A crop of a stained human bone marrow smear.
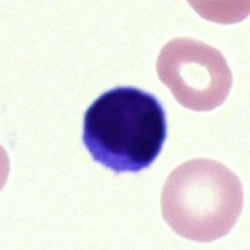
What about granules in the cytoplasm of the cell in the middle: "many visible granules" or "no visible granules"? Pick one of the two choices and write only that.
No visible granules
